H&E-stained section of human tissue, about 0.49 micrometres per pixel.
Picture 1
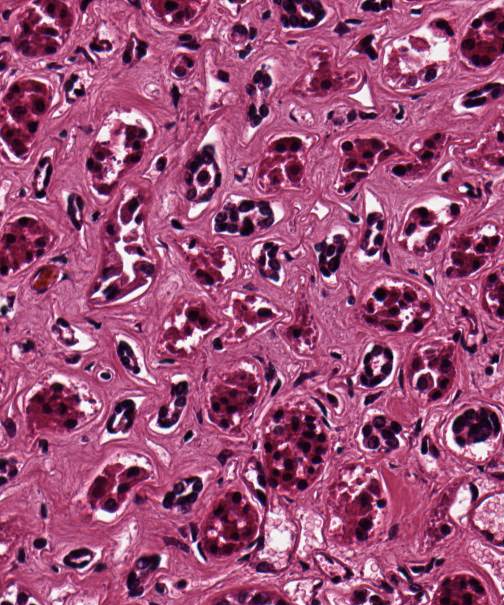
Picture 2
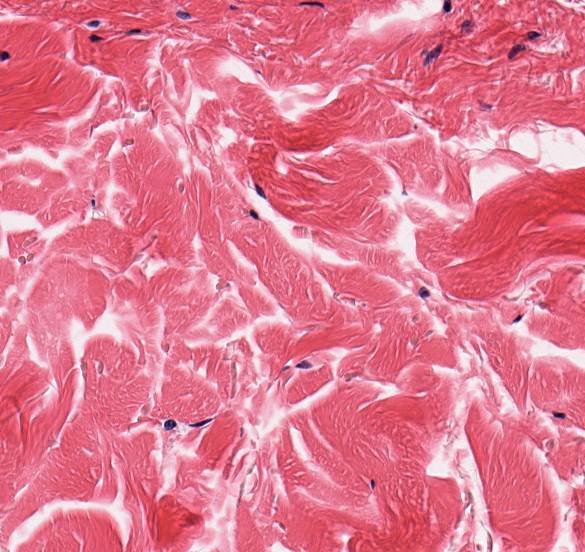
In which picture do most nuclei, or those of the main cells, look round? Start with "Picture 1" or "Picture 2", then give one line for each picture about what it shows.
Picture 1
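Picture 1: The cells within the nests have dark, round nuclei that are crowded close together.
Picture 2: The nuclei are small, dark and elongated, as in fibroblasts.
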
